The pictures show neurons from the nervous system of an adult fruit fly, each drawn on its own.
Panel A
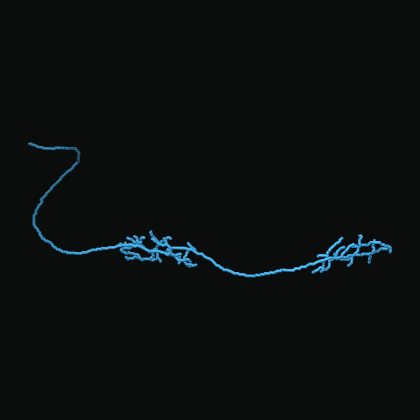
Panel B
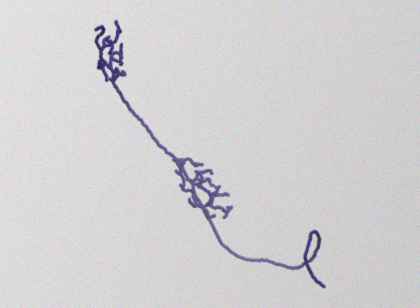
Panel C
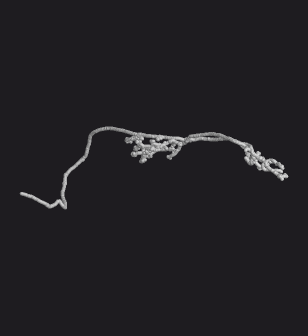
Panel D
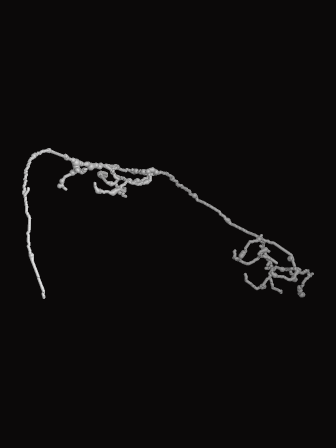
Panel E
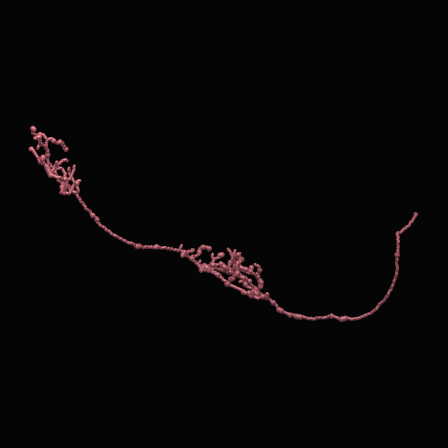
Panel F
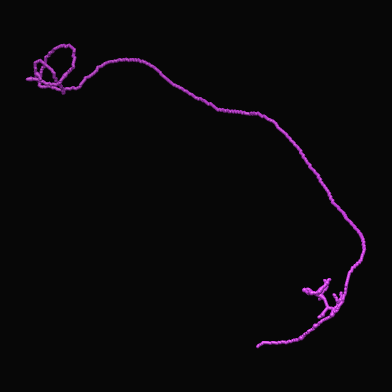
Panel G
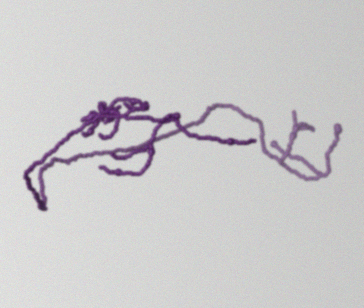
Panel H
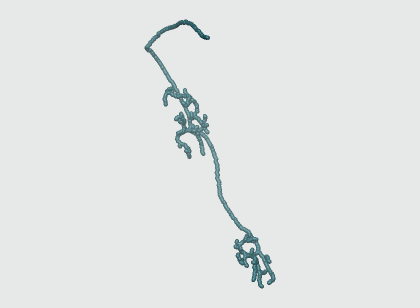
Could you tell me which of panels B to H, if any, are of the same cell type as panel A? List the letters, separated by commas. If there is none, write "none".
B, C, D, E, H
